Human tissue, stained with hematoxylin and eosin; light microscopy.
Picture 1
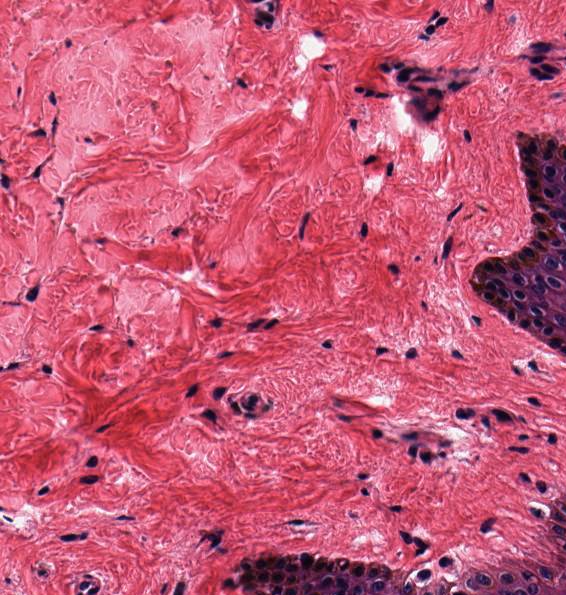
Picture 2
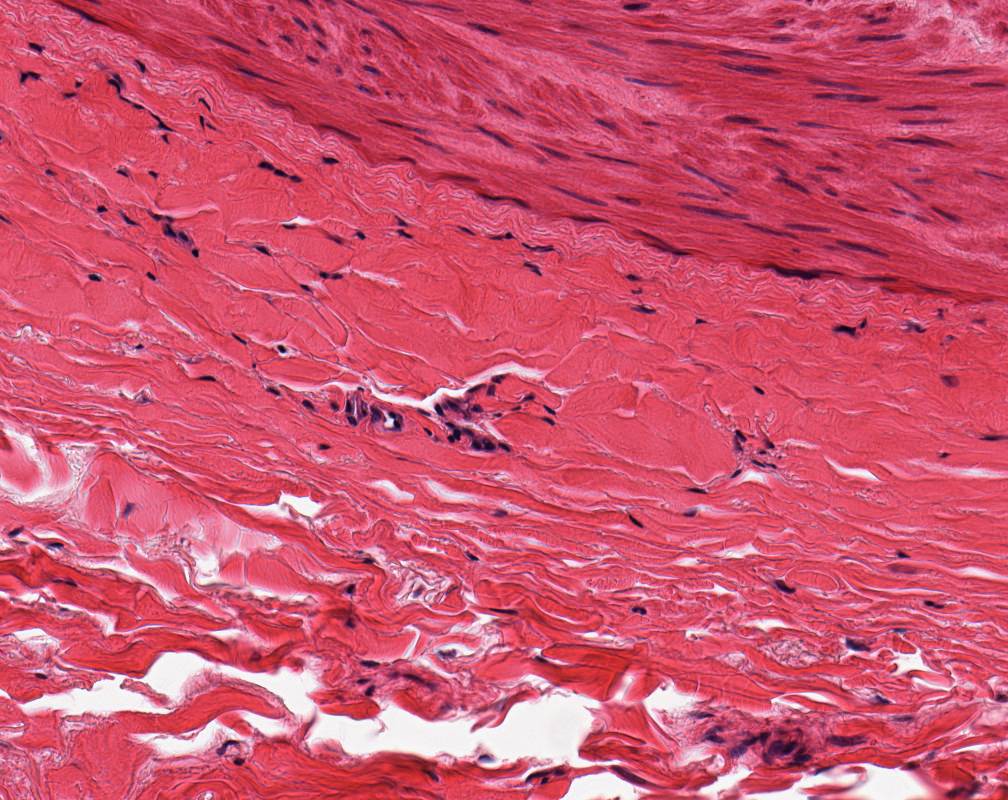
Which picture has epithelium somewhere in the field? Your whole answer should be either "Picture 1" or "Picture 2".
Picture 1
